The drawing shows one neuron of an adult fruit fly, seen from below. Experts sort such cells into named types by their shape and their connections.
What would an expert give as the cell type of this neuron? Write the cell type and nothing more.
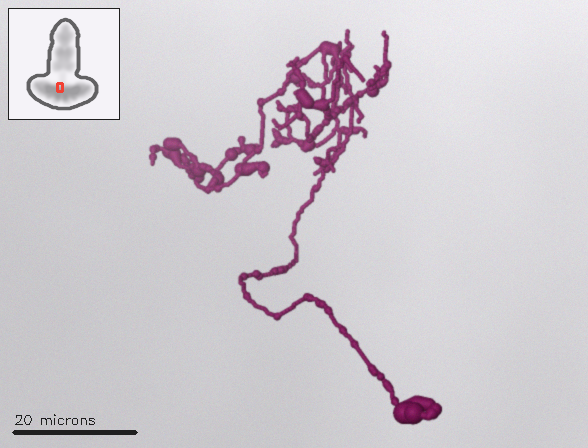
GNG431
